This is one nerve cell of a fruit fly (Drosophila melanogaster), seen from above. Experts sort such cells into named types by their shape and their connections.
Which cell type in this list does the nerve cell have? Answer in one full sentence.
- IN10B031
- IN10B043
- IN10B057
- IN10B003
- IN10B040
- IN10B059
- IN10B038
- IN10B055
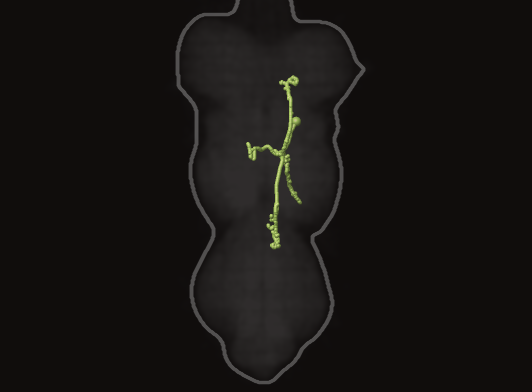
As a matter of cell type, the nerve cell is IN10B057.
